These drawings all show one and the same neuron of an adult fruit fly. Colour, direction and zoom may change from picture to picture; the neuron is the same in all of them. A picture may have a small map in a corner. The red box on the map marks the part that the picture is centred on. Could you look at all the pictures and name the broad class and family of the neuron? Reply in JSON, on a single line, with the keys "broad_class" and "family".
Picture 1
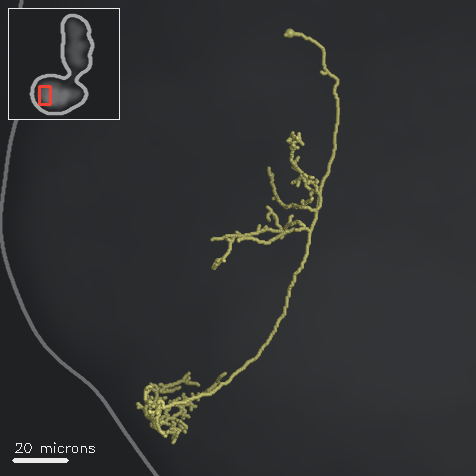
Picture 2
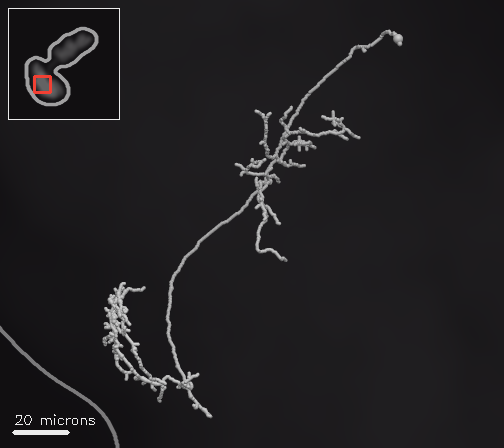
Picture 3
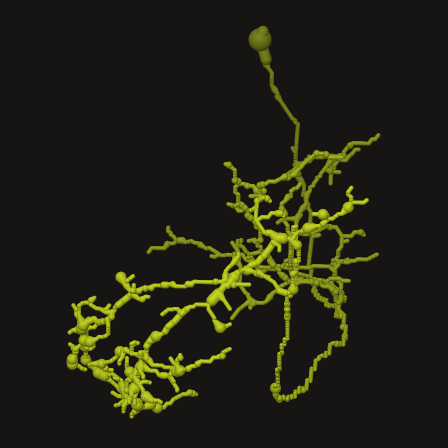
{"broad_class": "central-brain intrinsic neuron", "family": "hemilineage DL1_ventral"}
